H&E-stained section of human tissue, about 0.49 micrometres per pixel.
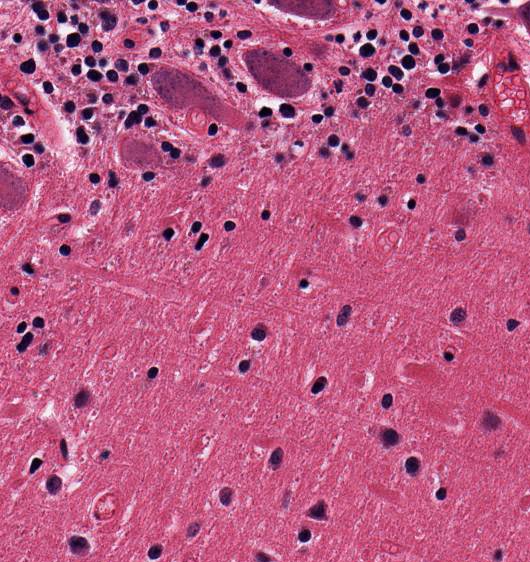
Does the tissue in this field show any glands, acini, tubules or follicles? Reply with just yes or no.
No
